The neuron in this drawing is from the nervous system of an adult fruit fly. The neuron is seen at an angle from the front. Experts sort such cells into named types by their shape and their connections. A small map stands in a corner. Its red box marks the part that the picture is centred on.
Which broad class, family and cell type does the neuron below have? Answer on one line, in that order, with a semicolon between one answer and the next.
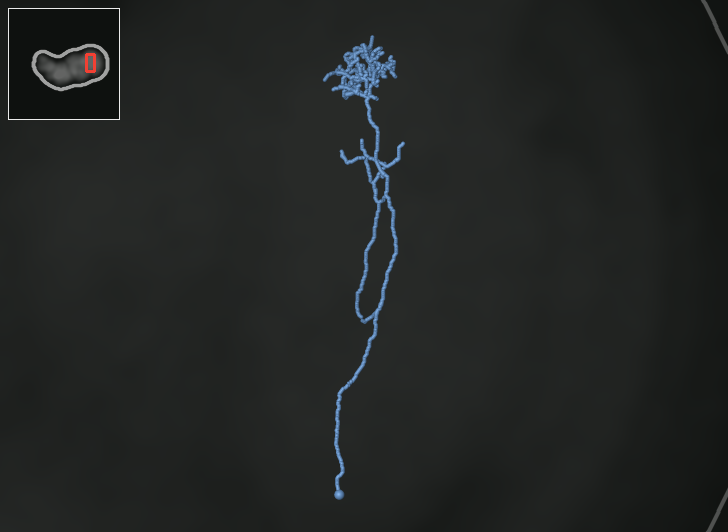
optic-lobe intrinsic neuron; Li; Li21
